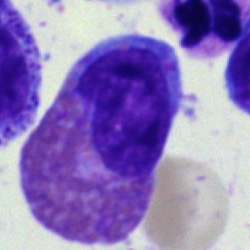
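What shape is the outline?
Smooth and oval, I'd say.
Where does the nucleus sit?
Off-centre, toward the upper right, with abundant cytoplasm lying mostly below and left of it, and no clear vacuoles that I can make out.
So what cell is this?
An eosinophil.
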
